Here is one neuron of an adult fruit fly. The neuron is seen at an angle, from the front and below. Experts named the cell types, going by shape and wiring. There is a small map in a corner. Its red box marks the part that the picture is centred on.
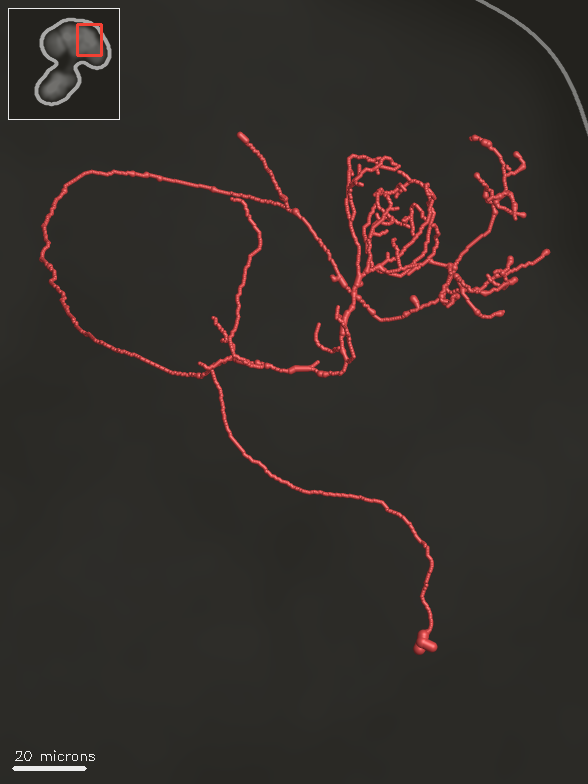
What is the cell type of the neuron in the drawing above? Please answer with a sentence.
The cell type is M_lvPNm45.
